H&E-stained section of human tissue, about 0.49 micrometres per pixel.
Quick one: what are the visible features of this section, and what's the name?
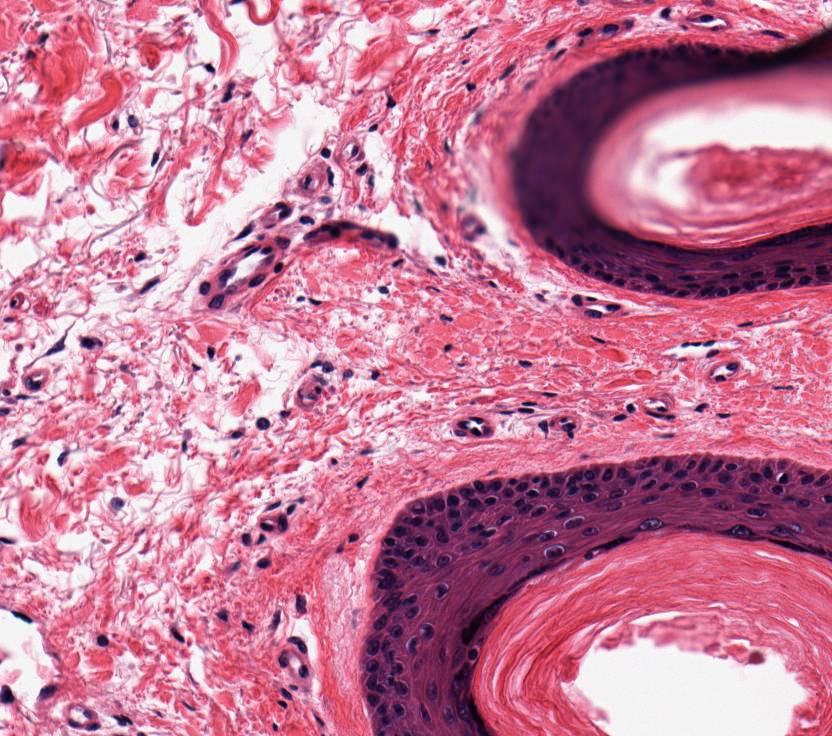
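Two rounded units, upper right and lower right, lined by stratified squamous epithelium, its outer basal zone darker purple than inner layers. Lower unit's keratinocytes: round to oval nuclei, pink cytoplasm. Left half: loose stroma, pink collagen, wide pale gaps. Skin of the lower leg.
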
